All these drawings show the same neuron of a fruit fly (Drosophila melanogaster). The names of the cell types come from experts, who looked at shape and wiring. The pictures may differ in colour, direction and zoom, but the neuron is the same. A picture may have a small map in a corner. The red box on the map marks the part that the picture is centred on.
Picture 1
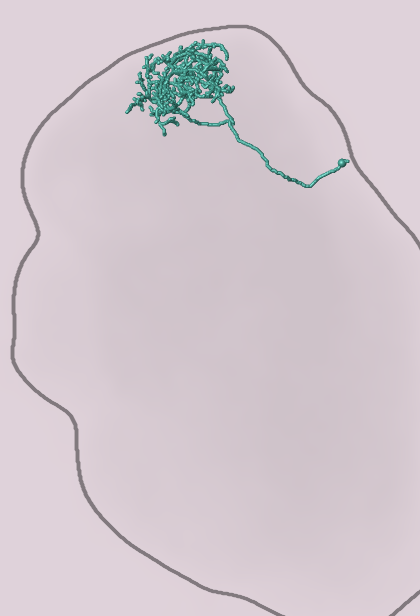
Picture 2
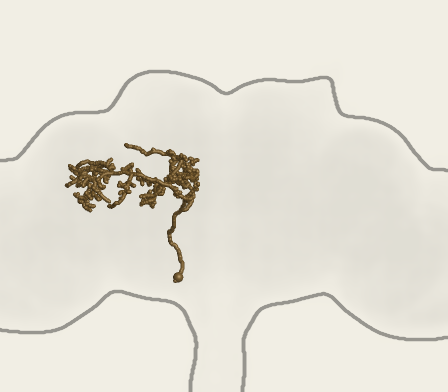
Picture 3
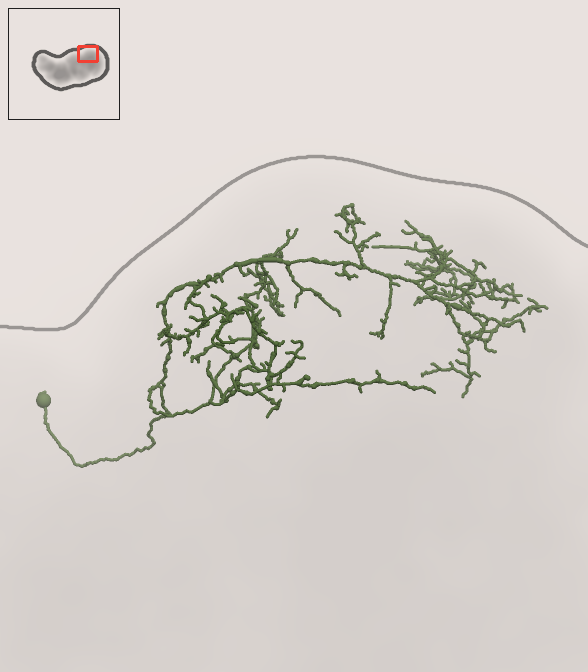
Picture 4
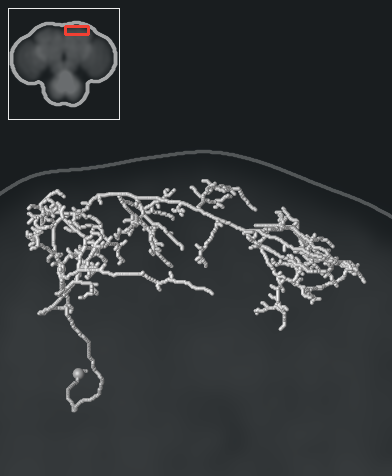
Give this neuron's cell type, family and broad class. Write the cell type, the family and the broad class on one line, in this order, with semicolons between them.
SMP399_a; hemilineage DM4_dorsal; central-brain intrinsic neuron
